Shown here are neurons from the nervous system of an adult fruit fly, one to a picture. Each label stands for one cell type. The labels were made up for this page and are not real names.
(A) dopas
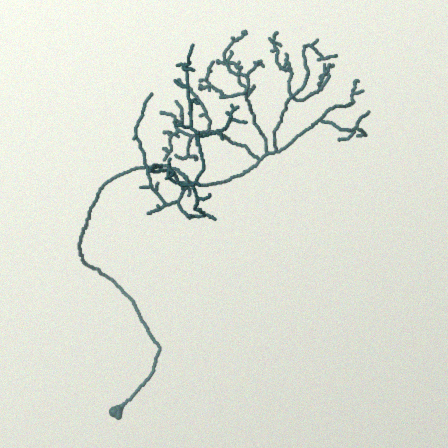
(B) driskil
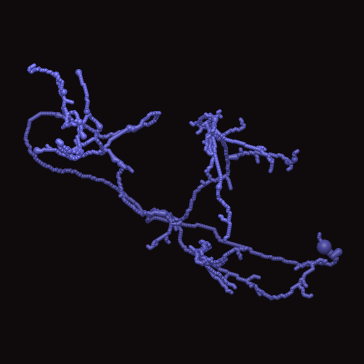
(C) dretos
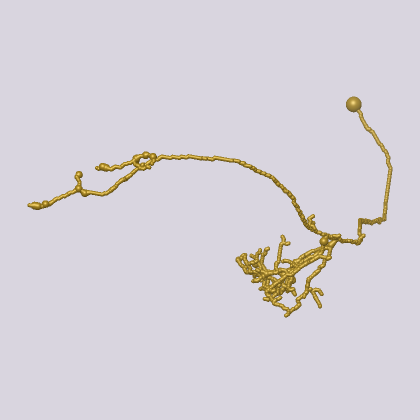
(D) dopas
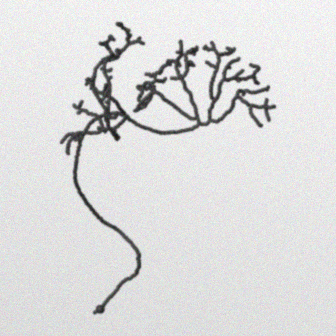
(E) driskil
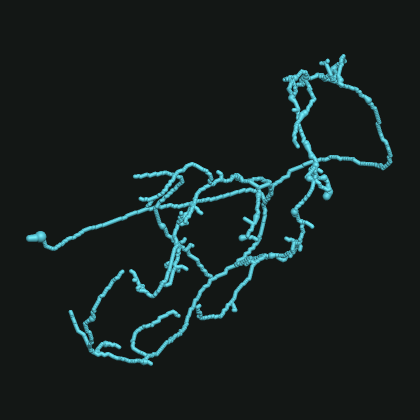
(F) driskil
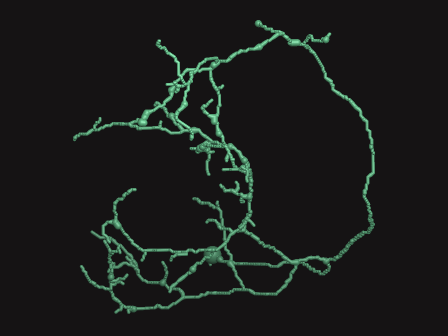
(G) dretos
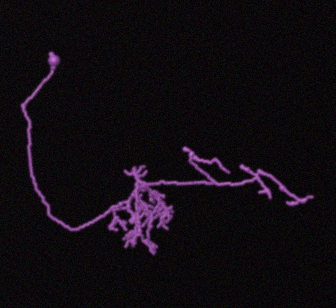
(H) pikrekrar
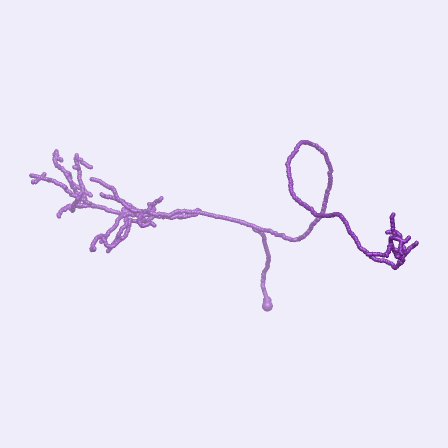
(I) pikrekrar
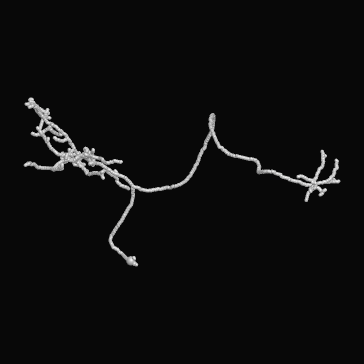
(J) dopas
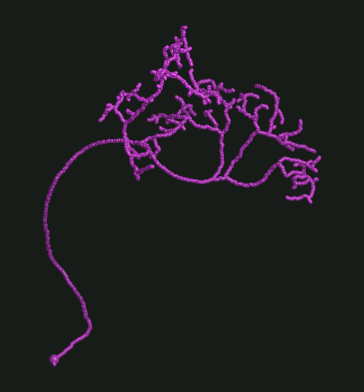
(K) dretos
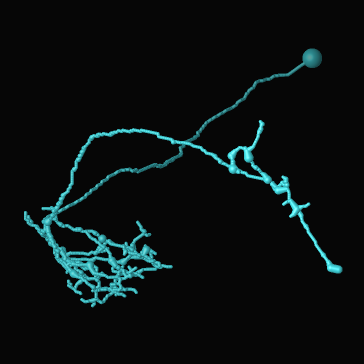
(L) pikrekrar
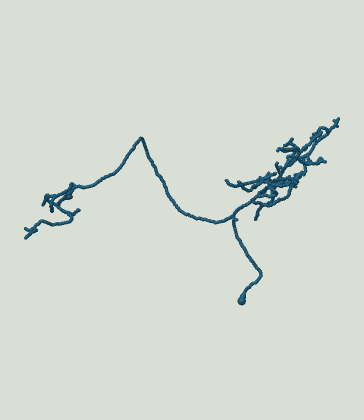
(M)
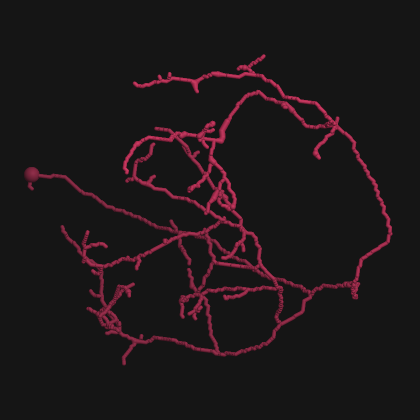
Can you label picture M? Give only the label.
driskil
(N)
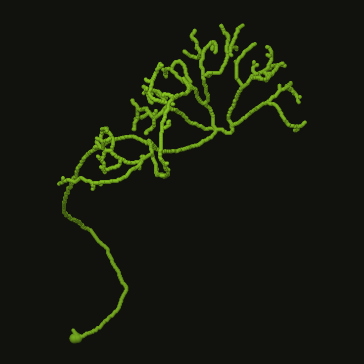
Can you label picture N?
dopas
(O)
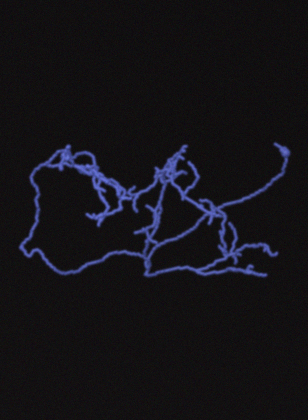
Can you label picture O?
driskil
